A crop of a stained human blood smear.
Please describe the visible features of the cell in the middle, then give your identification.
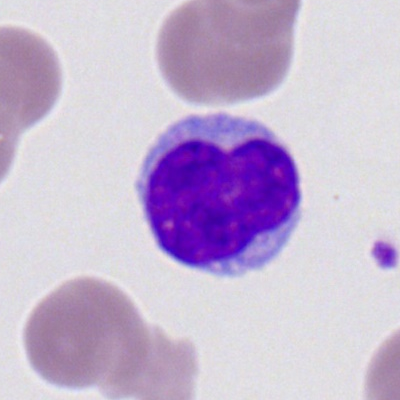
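Description: a nucleus notched in its upper edge occupies most of the cell. The chromatin is dark purple and clumped, with paler patches between the clumps. The cytoplasm stains pale blue. Answer: lymphocyte.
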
